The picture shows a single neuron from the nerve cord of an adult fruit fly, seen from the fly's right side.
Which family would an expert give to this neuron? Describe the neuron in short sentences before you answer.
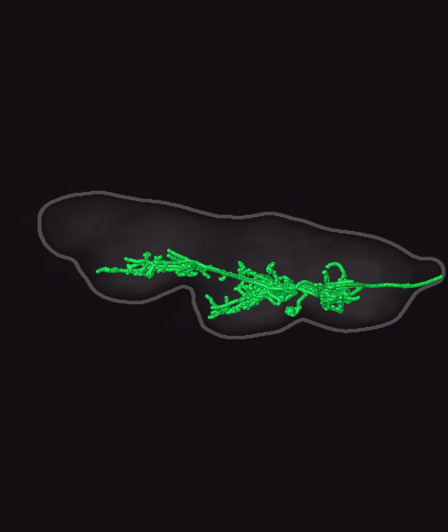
In this view it is more than twice as wide as it is tall. It is an ascending neuron. Its family is hemilineage 12B.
